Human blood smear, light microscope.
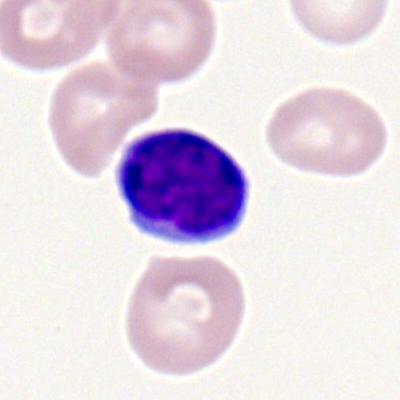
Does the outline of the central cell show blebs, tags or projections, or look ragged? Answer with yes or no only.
No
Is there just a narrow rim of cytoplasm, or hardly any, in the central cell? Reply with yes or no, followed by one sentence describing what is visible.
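Yes. The cytoplasm is a scant pale blue rim seen mainly along the lower edge.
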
